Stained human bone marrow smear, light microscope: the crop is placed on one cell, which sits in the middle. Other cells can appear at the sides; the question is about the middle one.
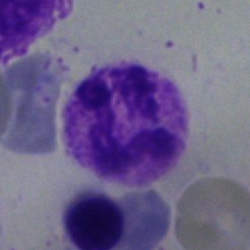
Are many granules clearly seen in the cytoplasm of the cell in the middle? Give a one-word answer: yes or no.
Yes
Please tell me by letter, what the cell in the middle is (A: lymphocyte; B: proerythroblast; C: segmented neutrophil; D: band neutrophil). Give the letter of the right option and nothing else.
C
